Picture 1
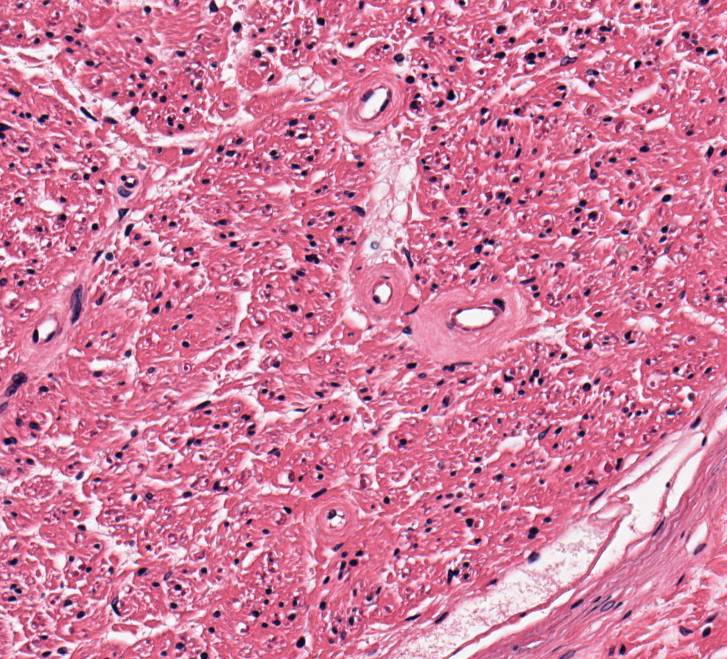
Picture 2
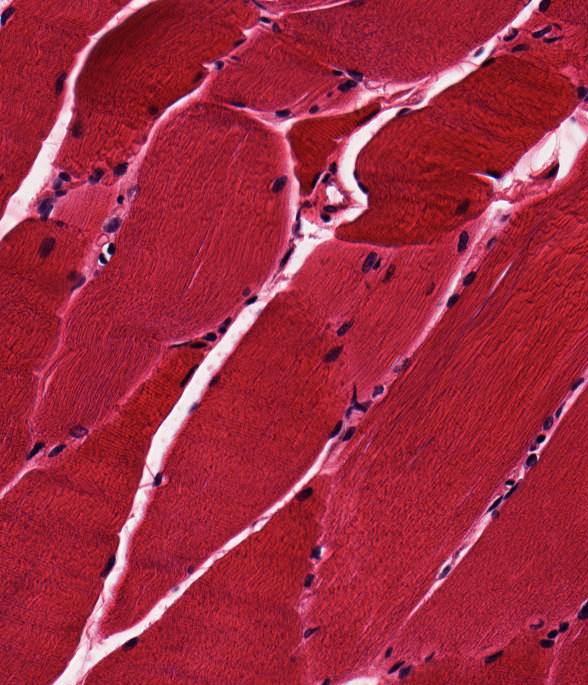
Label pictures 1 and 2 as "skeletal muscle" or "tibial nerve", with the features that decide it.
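Tibial nerve appears in picture 1, skeletal muscle in picture 2. In the tibial nerve, small round profiles cut in cross section are packed closely across most of the field, with small dark oval nuclei scattered evenly among them. Several small vessels with thick pink walls and narrow round lumens lie within this tissue, mostly near the centre, and a band of wavy pink fibrous tissue with elongated nuclei runs along the lower right corner. In the skeletal muscle, the red cytoplasm of the fibres carries fine cross-striations. The dark oval nuclei lie at the fibre edges, beneath the surface, not centrally. A few fibres near the top right stain a darker red than adjacent ones, and no adipocytes are present.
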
